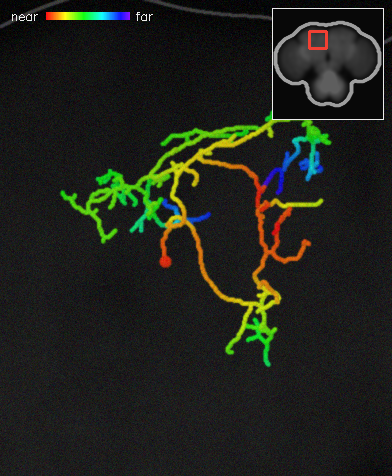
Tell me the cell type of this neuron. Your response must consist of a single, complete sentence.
The neuron belongs to cell type AOTU021.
